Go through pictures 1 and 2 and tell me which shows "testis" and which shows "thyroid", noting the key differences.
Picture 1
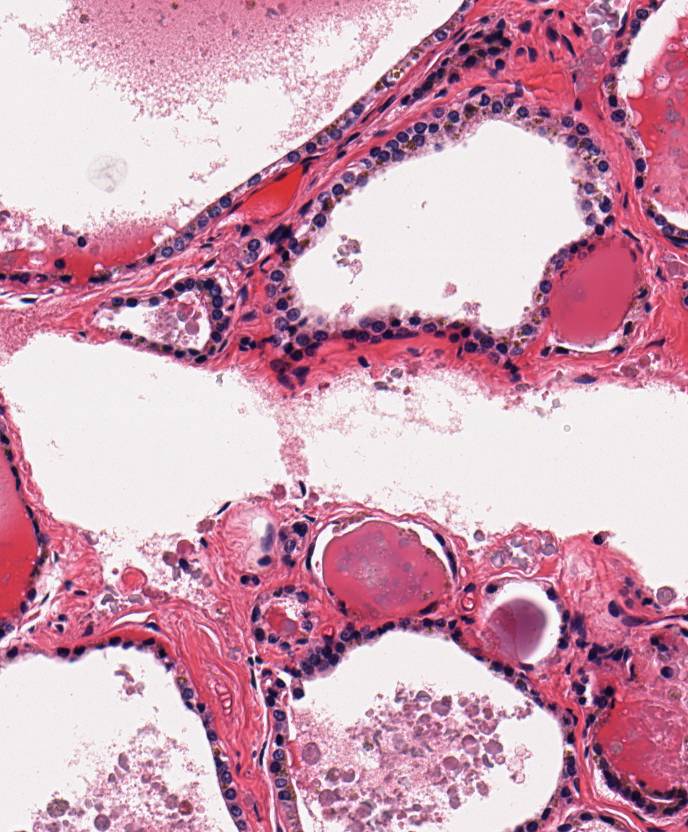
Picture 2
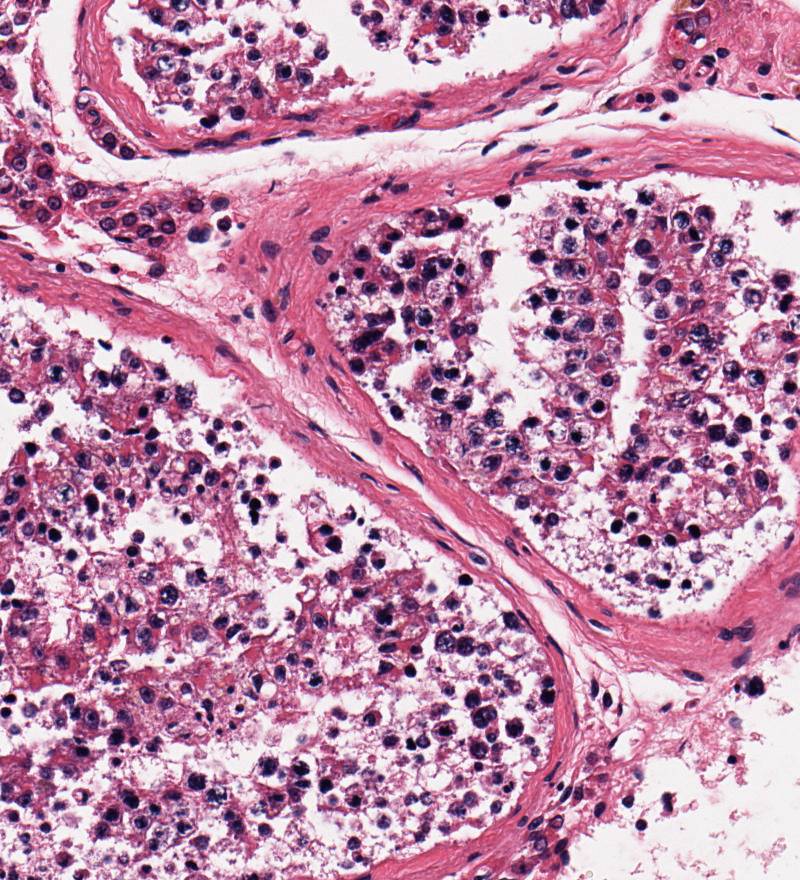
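Identity: picture 1 is thyroid; picture 2 is testis. Layout: rounded follicles of widely varying size, parted by thin pink fibrous stroma, versus loosely lying cells with many white gaps, not a cohesive sheet. Nuclei: round and dark in the single layer of flattened to cuboidal follicle cells; in the testis, many small, round, very dark condensed nuclei, and larger cells with round vesicular nuclei and a visible nucleolus. Contents: dense deep pink colloid in smaller follicles at the bottom and right edge, versus pale pink, finely vacuolated material between testis cells.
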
